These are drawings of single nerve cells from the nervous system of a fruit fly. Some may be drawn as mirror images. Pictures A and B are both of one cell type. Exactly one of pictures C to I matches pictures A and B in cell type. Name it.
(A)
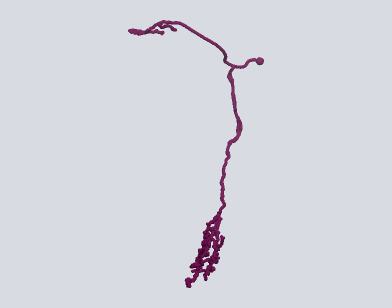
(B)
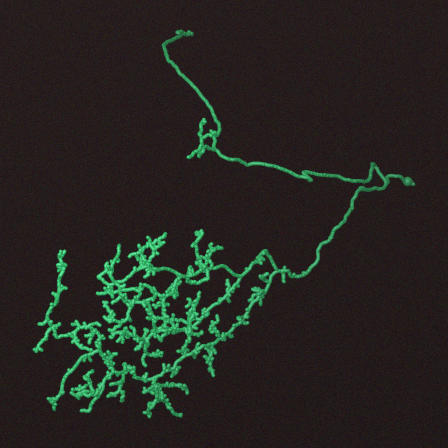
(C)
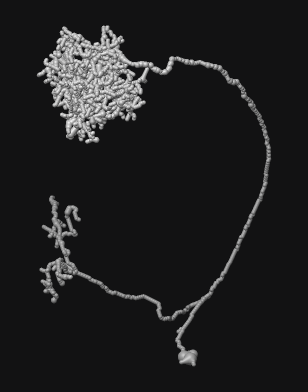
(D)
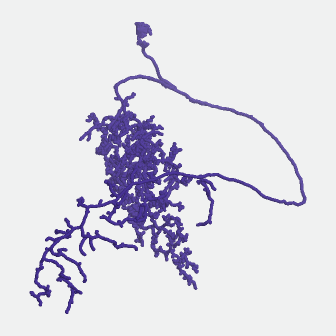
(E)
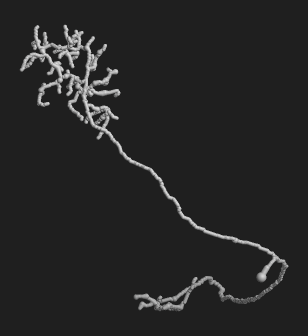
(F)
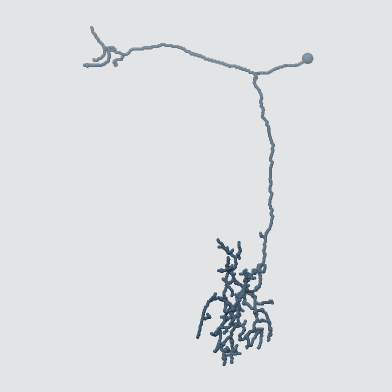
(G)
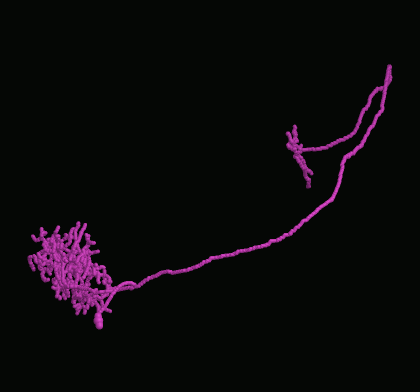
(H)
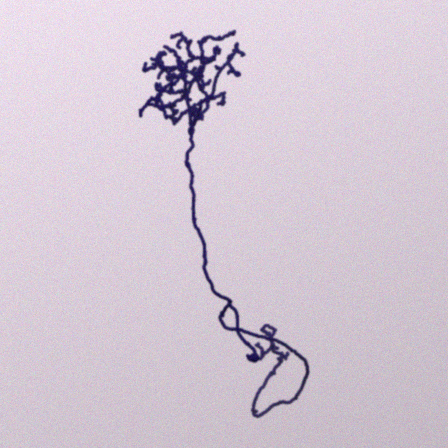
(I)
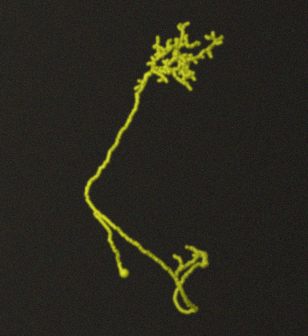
F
